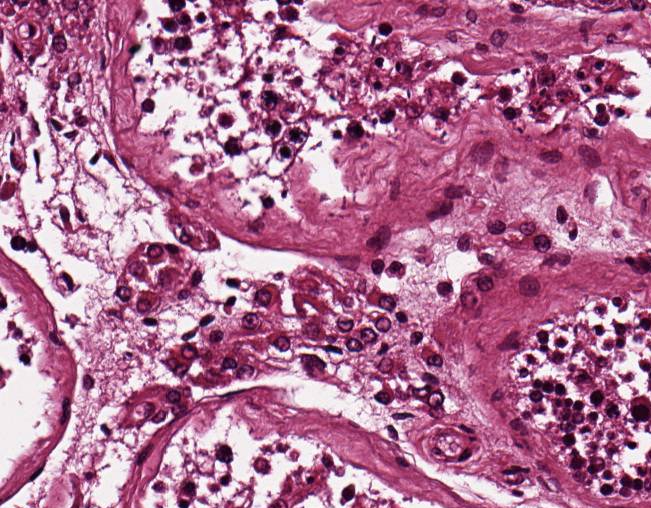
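Testis in a human section stained with haematoxylin and eosin. Thick, homogeneous, deeply eosinophilic walls bound the tubules. Within them, rounded cells with dark round nuclei lie loosely scattered among white spaces rather than in orderly layers. At centre-left, the interstitium holds a cluster of polygonal cells with abundant pink cytoplasm and round nuclei. The broad pink wall band at upper right contains scattered oval nuclei.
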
